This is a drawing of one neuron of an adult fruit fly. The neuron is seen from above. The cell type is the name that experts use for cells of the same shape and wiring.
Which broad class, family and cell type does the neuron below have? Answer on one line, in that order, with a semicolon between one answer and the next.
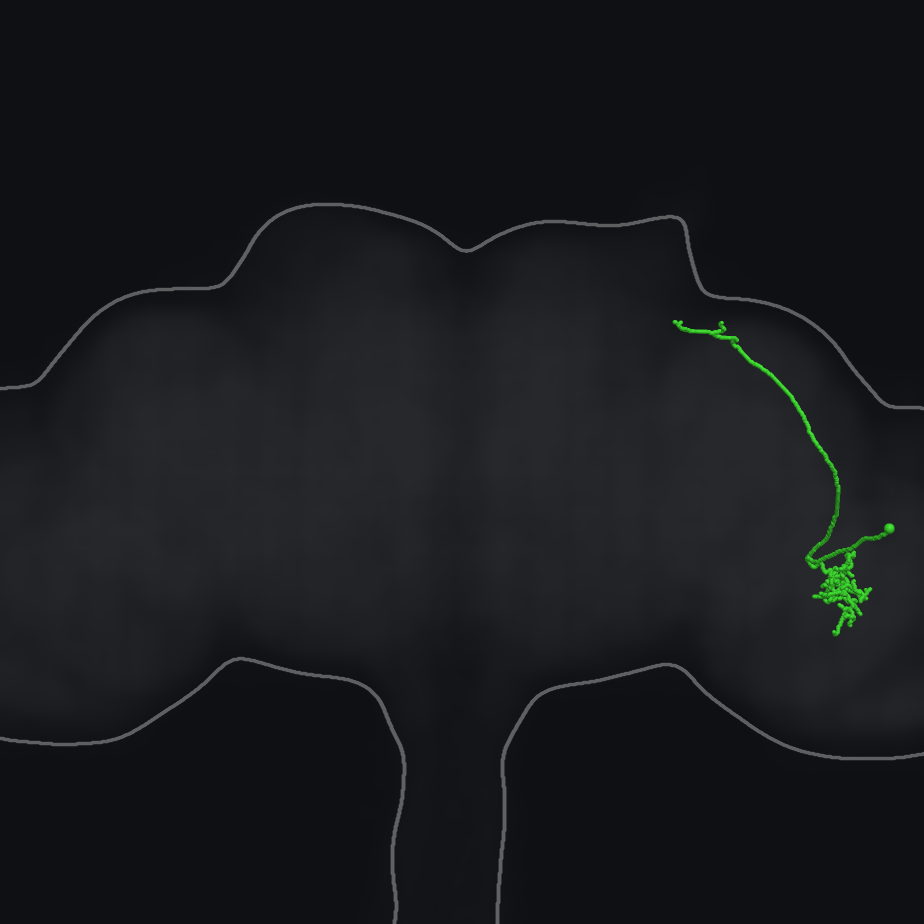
visual projection neuron; hemilineage VPNd2; LC10b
